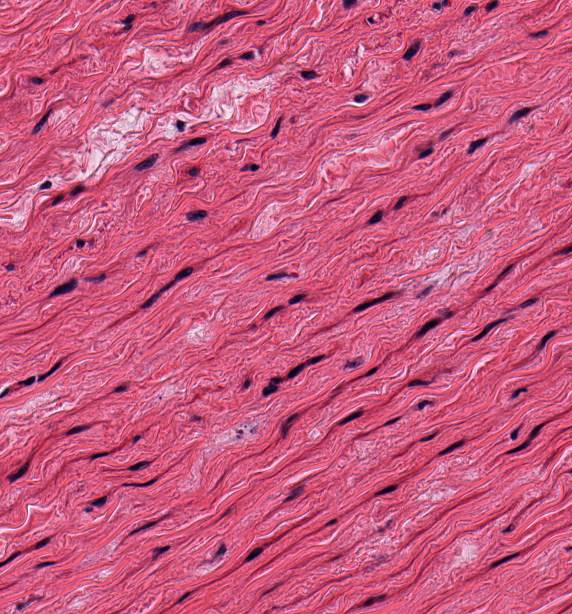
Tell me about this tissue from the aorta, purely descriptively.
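Densely packed fibrous tissue fills the whole field, with no epithelium anywhere. The fibres are wavy and crimped rather than straight. The nuclei are dark, elongated and spindle-shaped, and lie along the long axis of the fibres. No fat cells are present anywhere in the field.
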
